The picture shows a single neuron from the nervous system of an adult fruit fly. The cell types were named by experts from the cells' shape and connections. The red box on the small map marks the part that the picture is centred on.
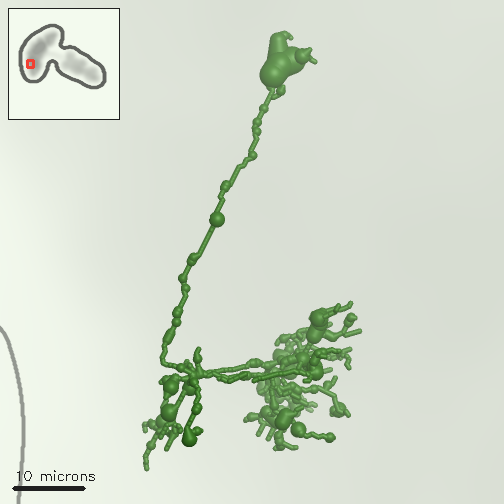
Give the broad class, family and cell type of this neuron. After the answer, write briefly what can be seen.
It is an optic-lobe intrinsic neuron. The family is Dm. It is of cell type Dm10. It lies in the brain. The cell body is at the top of the picture. From top to bottom in the picture it spans about 65 microns.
